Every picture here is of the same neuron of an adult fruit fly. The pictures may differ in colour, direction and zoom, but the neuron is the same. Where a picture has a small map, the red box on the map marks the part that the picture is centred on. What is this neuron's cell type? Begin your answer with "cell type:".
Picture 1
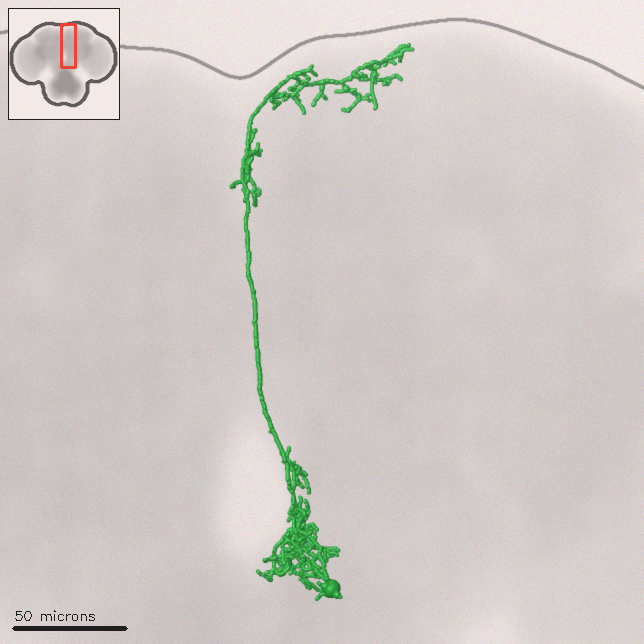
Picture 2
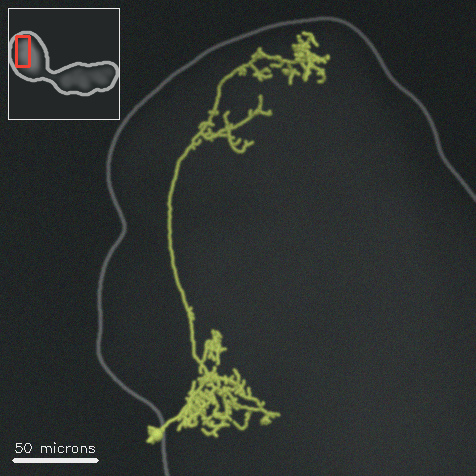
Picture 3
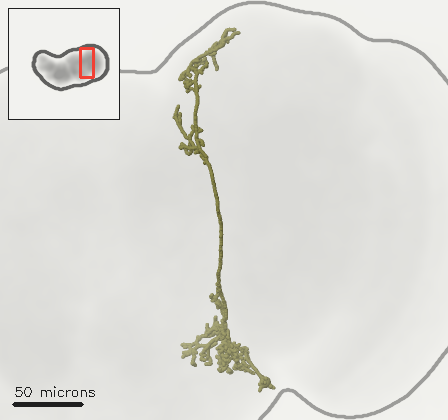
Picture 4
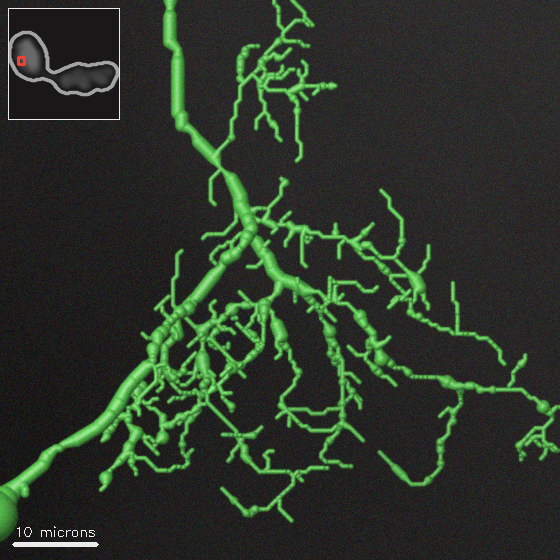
cell type: PRW074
